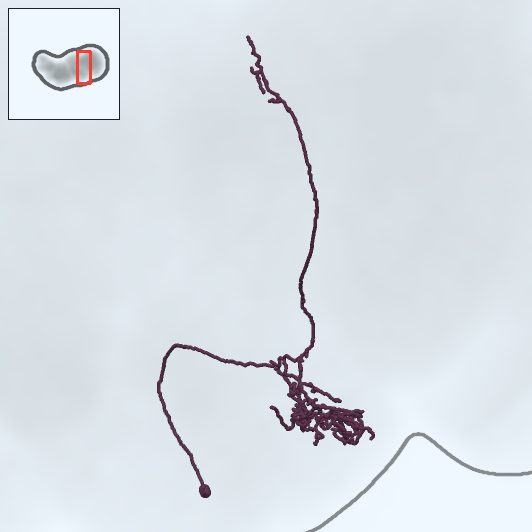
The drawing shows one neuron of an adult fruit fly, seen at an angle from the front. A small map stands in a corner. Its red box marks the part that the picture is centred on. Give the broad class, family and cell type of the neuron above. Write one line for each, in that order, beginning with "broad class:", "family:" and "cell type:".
broad class: central-brain intrinsic neuron
family: hemilineage LB5
cell type: PRW017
